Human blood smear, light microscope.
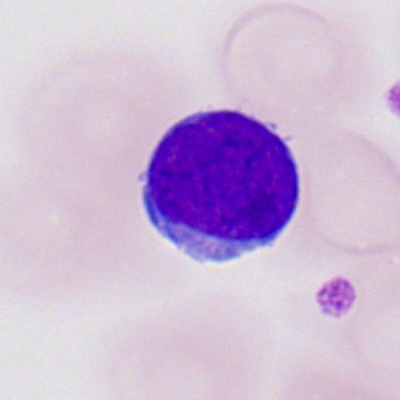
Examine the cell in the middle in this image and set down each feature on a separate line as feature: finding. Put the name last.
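Shape: round
Cytoplasm: scant
Crescent: most visible cytoplasm, along lower edge
Granules: none distinct
Cell: lymphocyte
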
